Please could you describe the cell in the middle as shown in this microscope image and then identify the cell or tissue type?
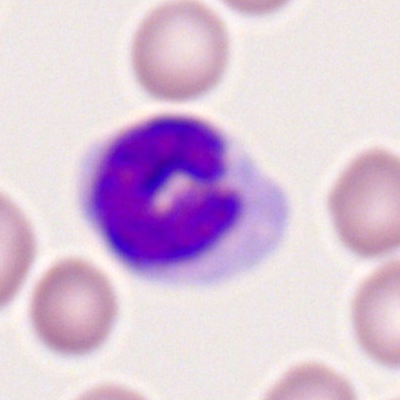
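The curved nucleus has its opening facing the right side of the cell, and its chromatin is dense and dark purple. Pale lilac-grey cytoplasm is widest on the right. The outline is smooth and roughly oval, with no surface projections. This is a monocyte.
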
